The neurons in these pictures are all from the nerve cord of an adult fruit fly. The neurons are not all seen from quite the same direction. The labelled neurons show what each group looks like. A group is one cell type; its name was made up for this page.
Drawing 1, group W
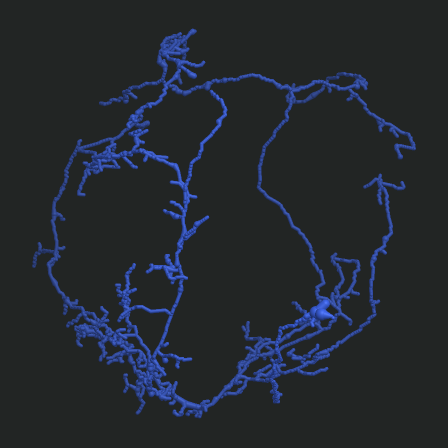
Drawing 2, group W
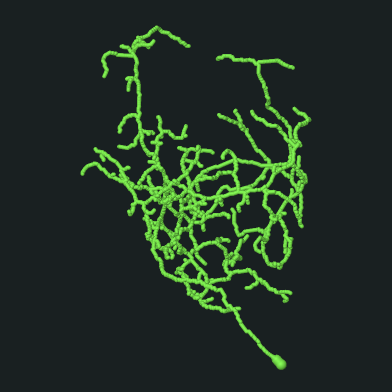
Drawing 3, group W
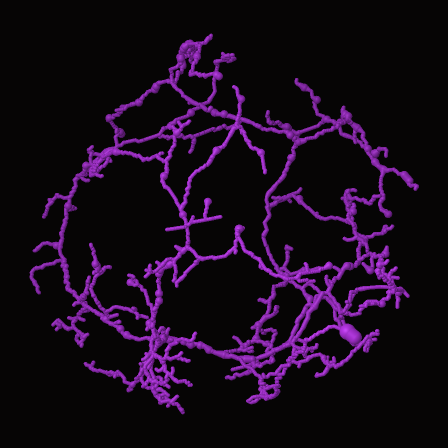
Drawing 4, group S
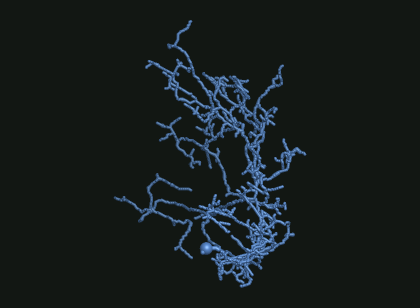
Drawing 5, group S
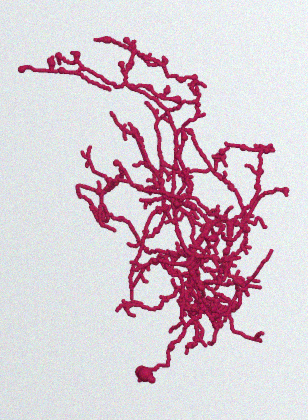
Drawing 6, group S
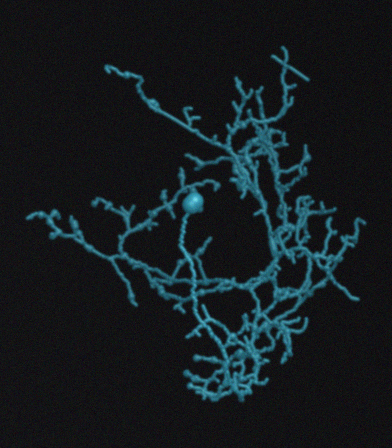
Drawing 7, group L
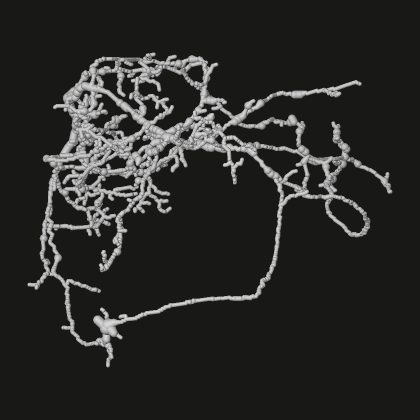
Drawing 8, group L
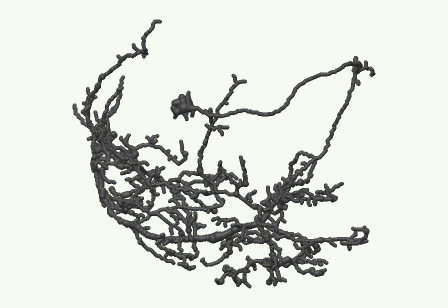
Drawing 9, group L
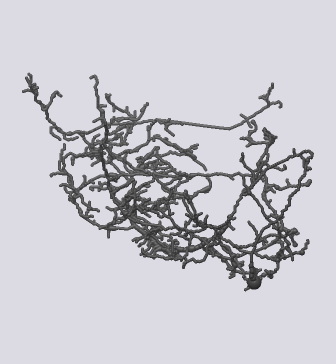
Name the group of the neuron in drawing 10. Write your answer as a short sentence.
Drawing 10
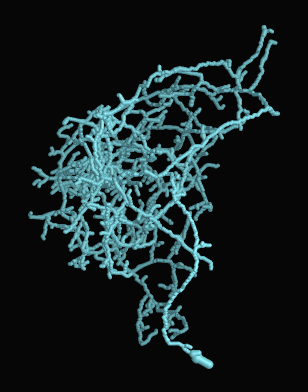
It belongs to group L.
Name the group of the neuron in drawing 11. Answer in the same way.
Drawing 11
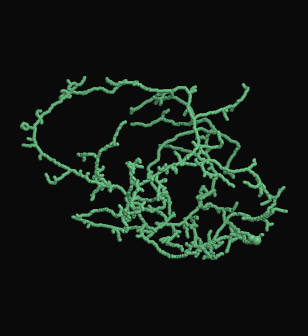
It belongs to group W.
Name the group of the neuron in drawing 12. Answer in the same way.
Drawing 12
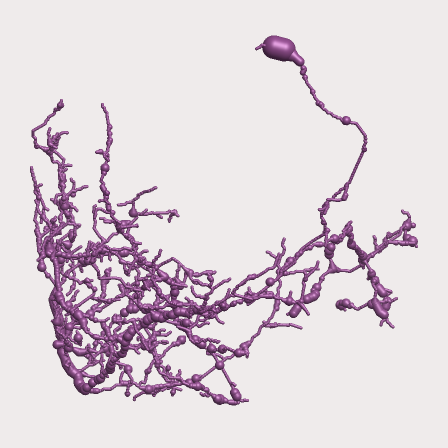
It belongs to group L.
